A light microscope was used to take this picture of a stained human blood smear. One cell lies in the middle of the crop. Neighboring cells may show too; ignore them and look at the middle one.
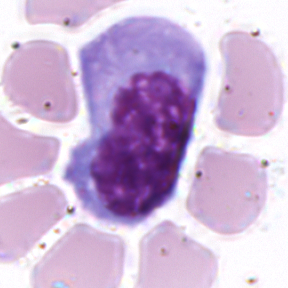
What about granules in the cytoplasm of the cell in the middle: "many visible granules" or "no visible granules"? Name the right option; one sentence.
Its cytoplasm is free of any visible granules.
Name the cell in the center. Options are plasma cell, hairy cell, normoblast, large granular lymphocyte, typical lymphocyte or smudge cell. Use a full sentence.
Centrally within this crop lies a plasma cell.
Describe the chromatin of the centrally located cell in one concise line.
Here the nuclear chromatin is coarsely clumped.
